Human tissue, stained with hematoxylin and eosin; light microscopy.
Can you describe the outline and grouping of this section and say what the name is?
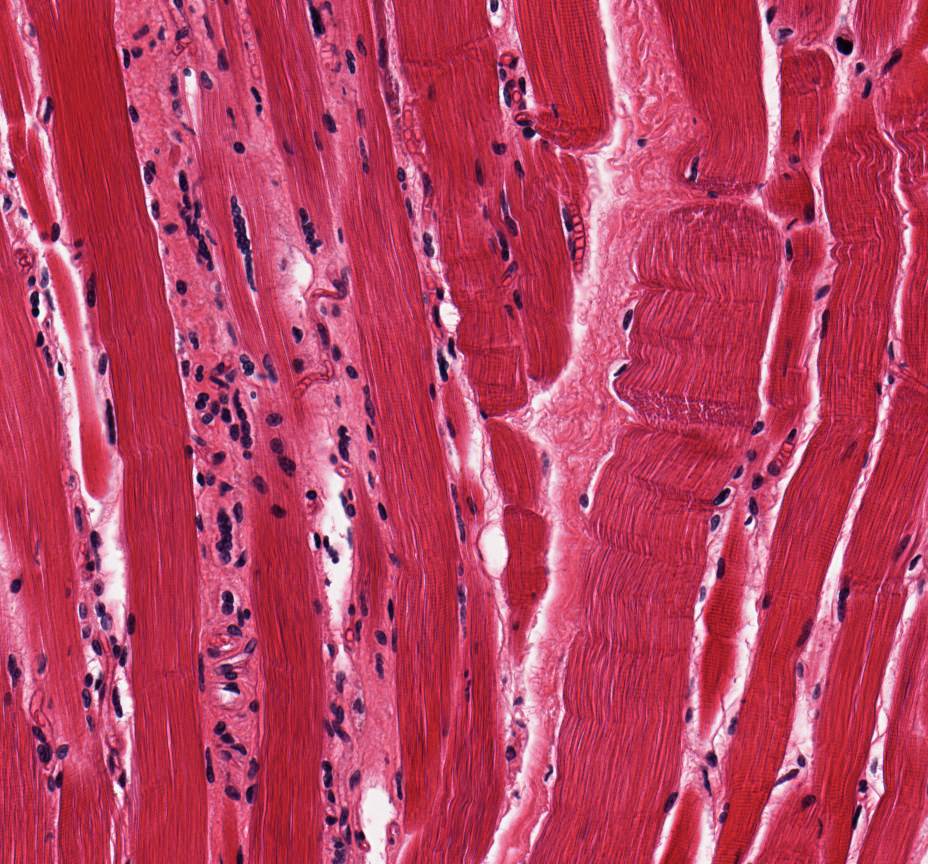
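Across the whole field, long, unbranched, eosin-red muscle fibres run roughly from top to bottom. Their dark, elongated nuclei lie along the fibre edges. Just right of centre, a band of pale pink, loose, finely fibrillary connective tissue runs between the fibres, and no fat cells are seen anywhere between them. The section is skeletal muscle.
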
